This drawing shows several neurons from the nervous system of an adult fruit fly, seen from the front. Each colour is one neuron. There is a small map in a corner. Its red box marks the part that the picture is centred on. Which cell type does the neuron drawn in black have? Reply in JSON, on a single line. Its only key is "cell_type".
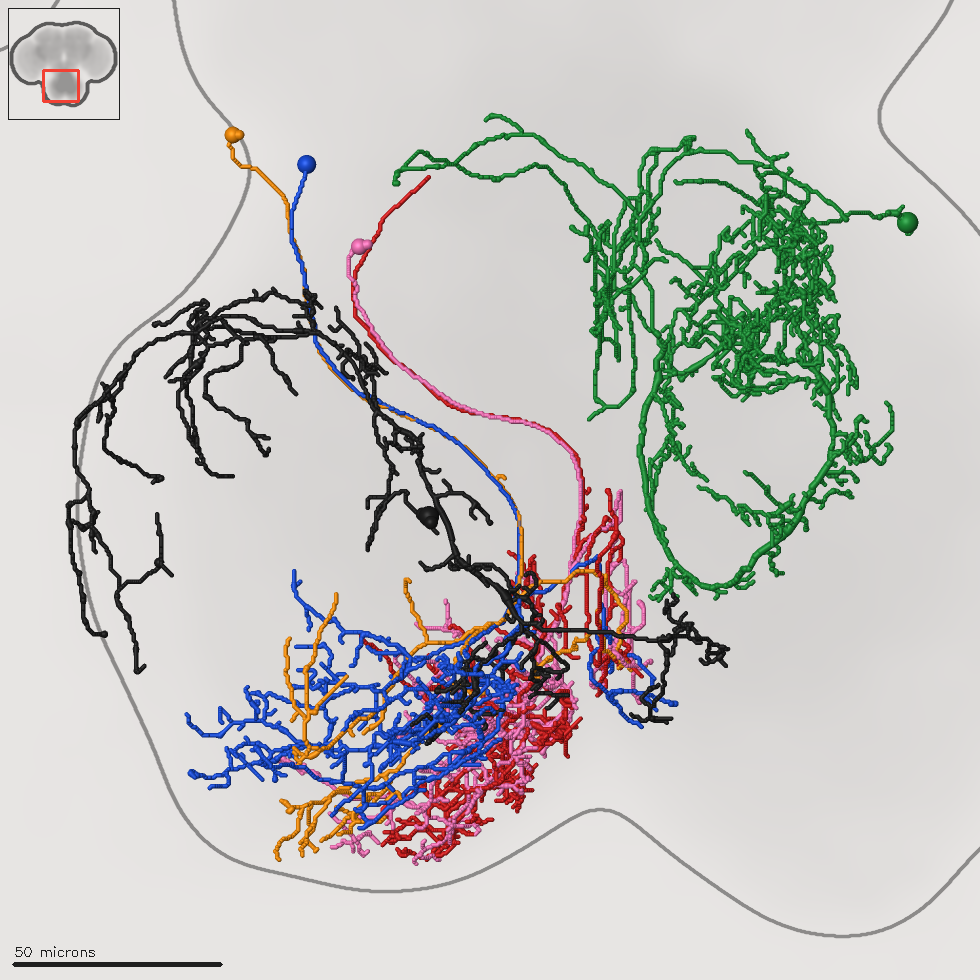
{"cell_type": "IN16B060"}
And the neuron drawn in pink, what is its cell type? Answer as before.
{"cell_type": "IN23B073"}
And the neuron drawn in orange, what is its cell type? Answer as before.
{"cell_type": "IN23B089"}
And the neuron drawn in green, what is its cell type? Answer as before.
{"cell_type": "INXXX133"}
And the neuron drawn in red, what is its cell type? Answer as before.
{"cell_type": "IN23B080"}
